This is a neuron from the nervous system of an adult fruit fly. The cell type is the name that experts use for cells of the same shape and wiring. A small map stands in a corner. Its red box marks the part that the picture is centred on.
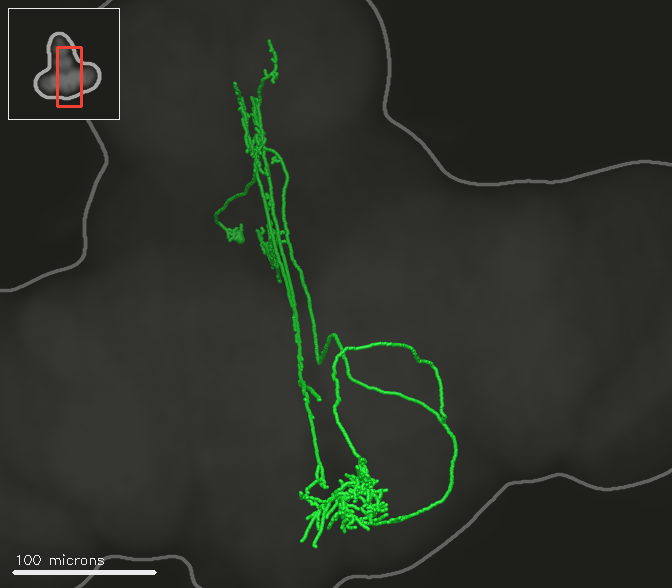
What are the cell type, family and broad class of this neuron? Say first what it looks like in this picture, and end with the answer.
By the scale bar it is about 350 microns tall in this view. The picture shows dozens of branch ends. The cell type is AN27X018. Its family is hemilineage 27X. Its broad class is ascending neuron.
